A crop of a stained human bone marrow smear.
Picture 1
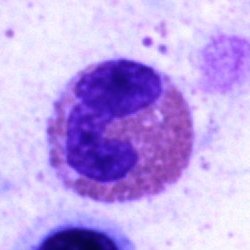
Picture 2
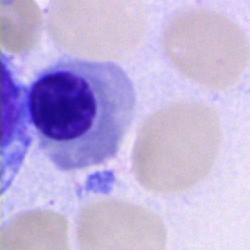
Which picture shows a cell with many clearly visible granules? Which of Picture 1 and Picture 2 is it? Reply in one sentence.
It is the cell in Picture 1 whose cytoplasm holds many visible granules.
